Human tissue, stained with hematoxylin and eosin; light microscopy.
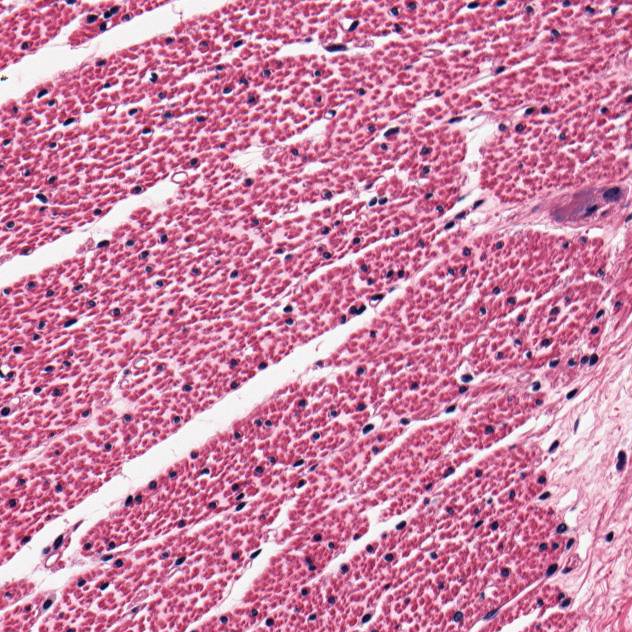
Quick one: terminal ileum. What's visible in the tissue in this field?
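What I notice first is how densely packed these deep pink muscle fibres are, and they have a speckled texture. Scattered through the bundles, singly and fairly evenly, are small dark oval nuclei. I'm looking for fat cells and not finding any anywhere in the field. Nor is there any epithelium.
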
